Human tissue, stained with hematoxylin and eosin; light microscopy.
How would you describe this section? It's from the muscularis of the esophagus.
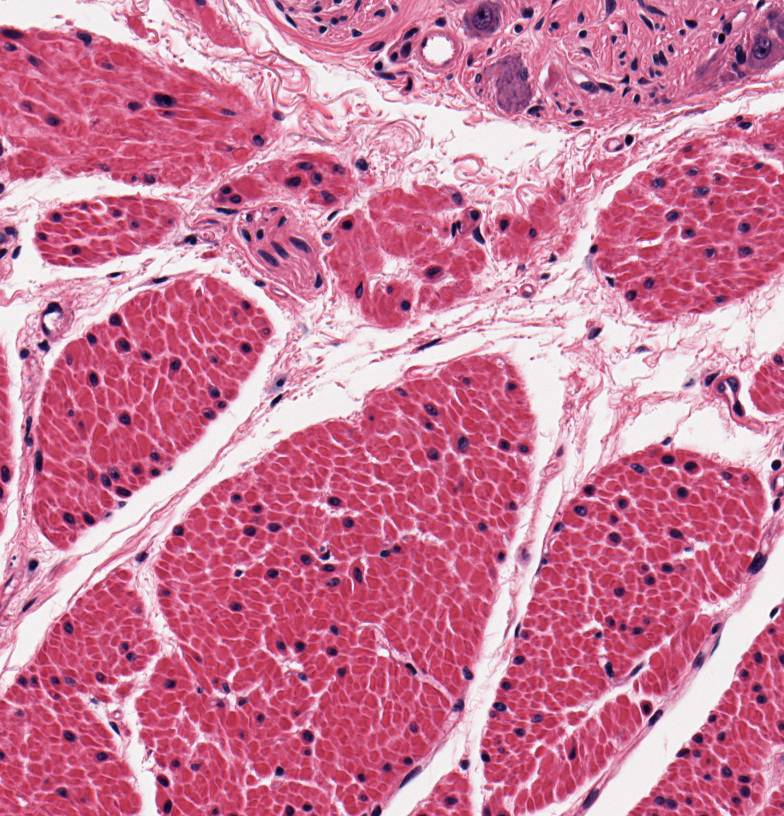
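Separate muscle bundles of varying size, divided by strands of pale connective tissue. Fibres mostly in cross section: small, closely packed, polygonal pink profiles. Dark oval nuclei central within profiles; only a minority of profiles show a nucleus. Top right: pale fibrillar structure containing large rounded cells with abundant purple cytoplasm.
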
